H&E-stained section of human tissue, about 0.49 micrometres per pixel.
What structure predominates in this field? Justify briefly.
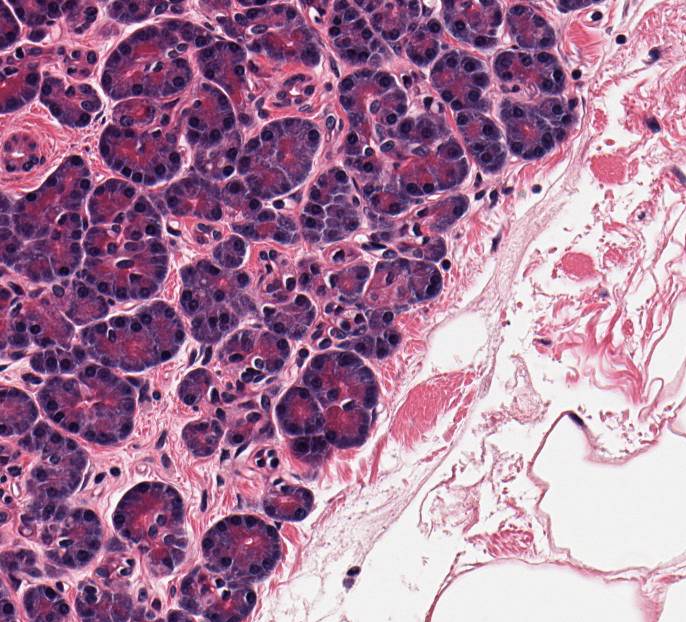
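Exocrine pancreas fills the left two-thirds of this field as densely packed glandular units, with loose tissue and clear space on the right. The units are rounded acini of pyramidal cells around a tiny central lumen, their round, dark nuclei at the cell bases. Their cytoplasm is deeply stained and granular, purple at the base and pinker toward the lumen.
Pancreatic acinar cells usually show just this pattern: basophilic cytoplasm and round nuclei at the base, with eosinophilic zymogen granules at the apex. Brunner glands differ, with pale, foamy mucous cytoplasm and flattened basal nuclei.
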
